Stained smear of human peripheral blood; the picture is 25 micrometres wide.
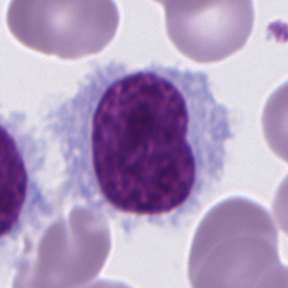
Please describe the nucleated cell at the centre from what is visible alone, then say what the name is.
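The nucleus is oval in outline and measures about 12 by 9 micrometres, with a shallow notch on its right side. Its chromatin is dark purple and finely clumped throughout. The edge of the cytoplasm is ragged, with fine hair-like projections all the way around. No distinct granules can be seen in the cytoplasm. The cell described is a hairy cell.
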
